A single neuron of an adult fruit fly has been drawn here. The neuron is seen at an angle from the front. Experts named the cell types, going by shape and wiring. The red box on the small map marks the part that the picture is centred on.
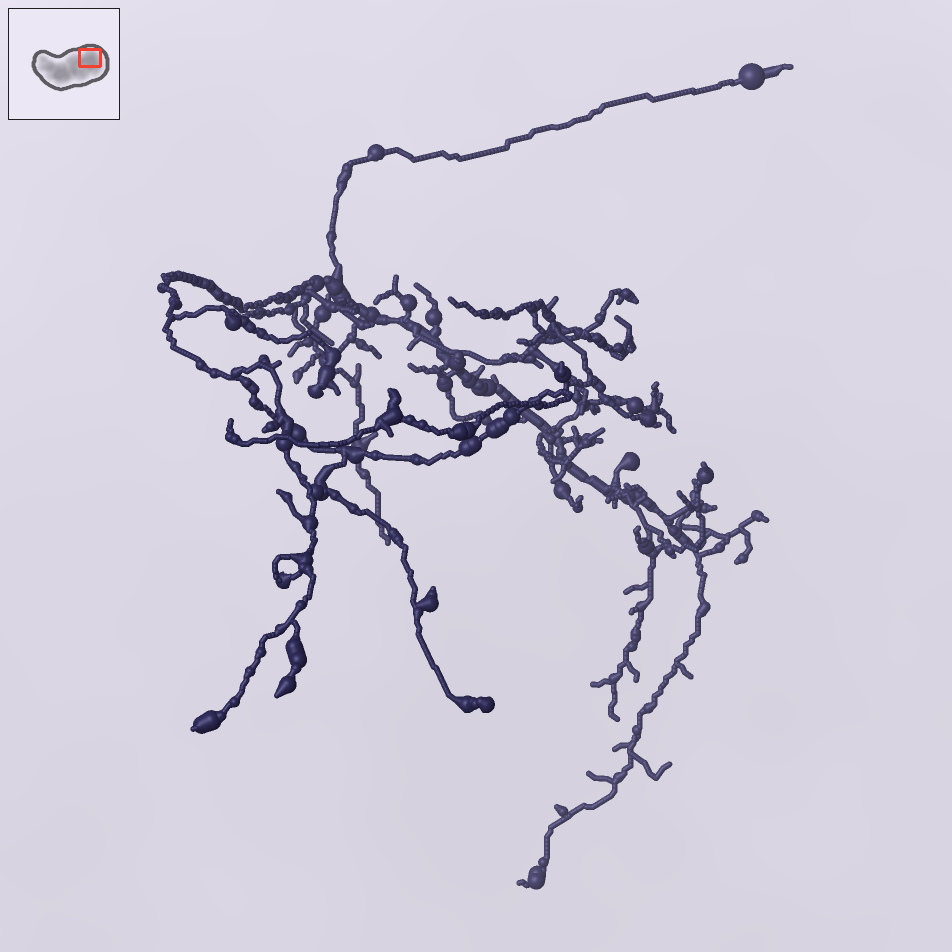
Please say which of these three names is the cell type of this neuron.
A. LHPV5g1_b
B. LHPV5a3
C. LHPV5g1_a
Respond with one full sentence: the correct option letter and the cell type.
Option C names LHPV5g1_a, the type of cell that the neuron is.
